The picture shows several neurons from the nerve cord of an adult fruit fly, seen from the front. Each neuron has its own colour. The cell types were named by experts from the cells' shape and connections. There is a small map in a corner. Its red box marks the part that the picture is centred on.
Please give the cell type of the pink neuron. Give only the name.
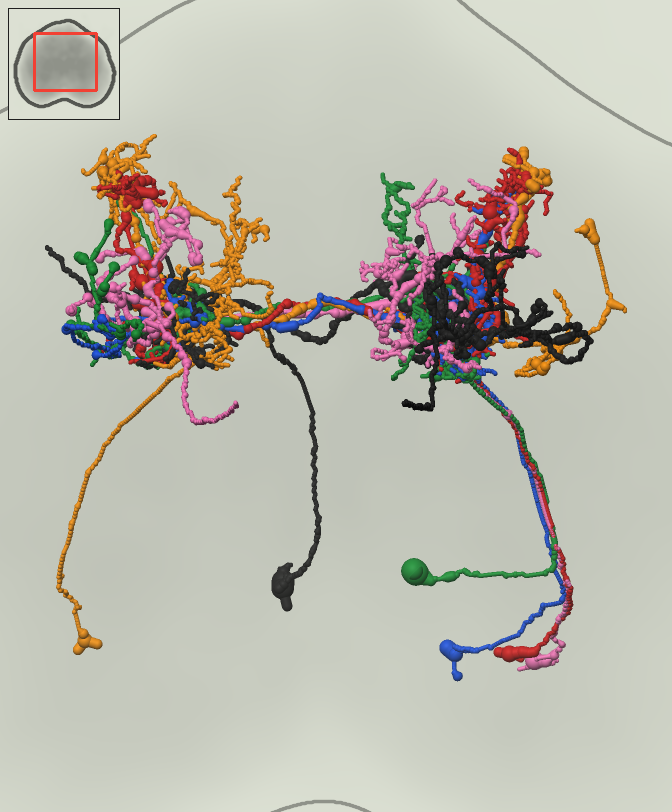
AN07B076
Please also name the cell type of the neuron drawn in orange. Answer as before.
IN07B067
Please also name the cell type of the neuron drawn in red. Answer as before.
IN07B053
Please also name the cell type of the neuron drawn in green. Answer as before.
IN07B068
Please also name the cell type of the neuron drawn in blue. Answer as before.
IN07B059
